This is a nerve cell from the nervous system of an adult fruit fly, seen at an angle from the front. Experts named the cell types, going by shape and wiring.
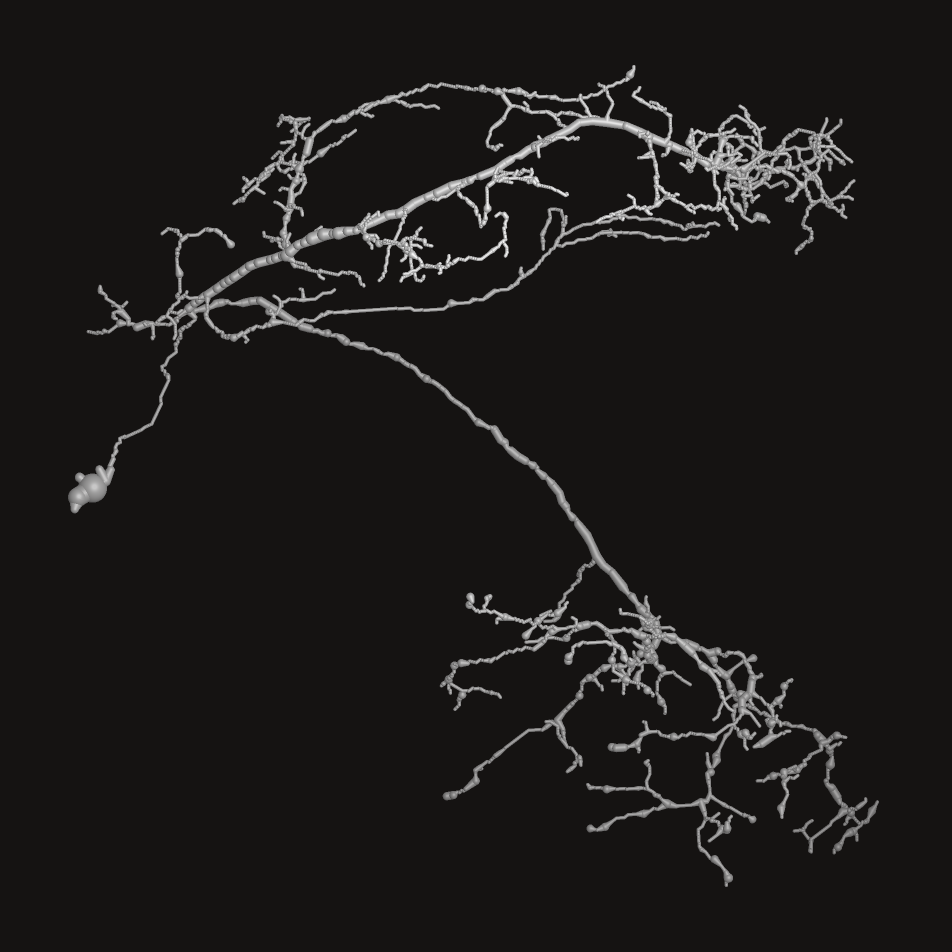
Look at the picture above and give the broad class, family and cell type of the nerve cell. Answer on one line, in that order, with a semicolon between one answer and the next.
central-brain intrinsic neuron; hemilineage AOTUv3_dorsal; SMP014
